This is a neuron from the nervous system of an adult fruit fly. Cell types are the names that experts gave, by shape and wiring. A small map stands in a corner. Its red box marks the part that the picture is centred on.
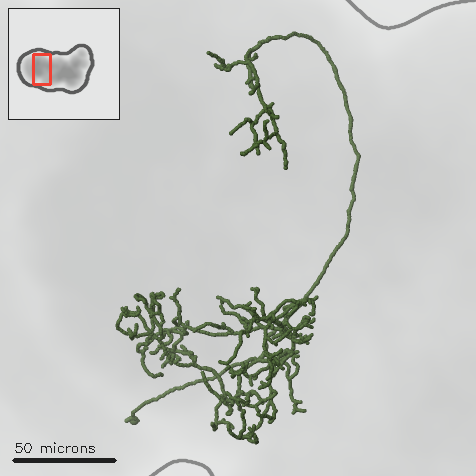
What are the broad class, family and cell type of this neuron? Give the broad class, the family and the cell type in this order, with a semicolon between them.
central-brain intrinsic neuron; hemilineage ALlv1; M_lvPNm25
